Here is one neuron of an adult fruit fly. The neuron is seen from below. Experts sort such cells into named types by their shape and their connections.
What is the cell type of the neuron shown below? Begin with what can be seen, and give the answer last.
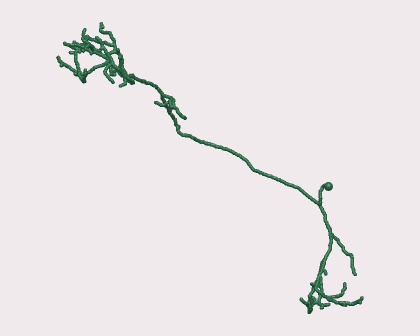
Its cell body lies on the right of the picture. As drawn here it is about as wide as it is tall. This is a visual centrifugal neuron. The cell type is LoVC27.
